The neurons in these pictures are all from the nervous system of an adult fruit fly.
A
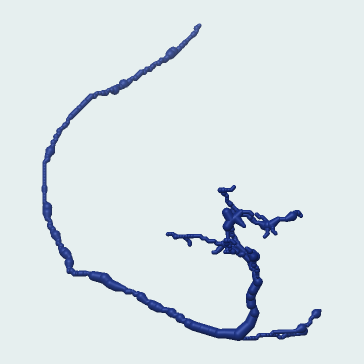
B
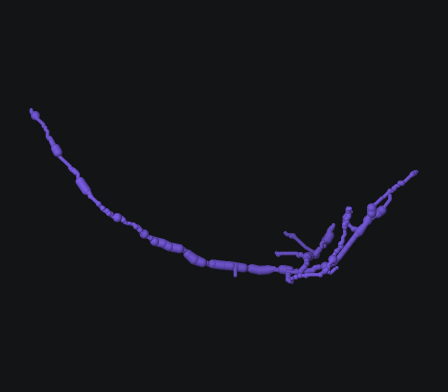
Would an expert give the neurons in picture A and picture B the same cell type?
yes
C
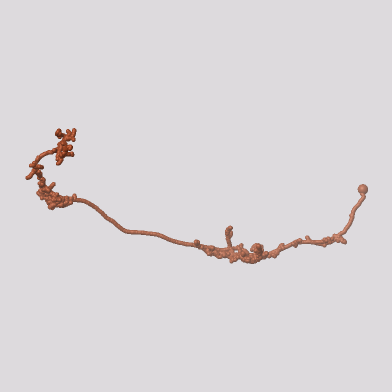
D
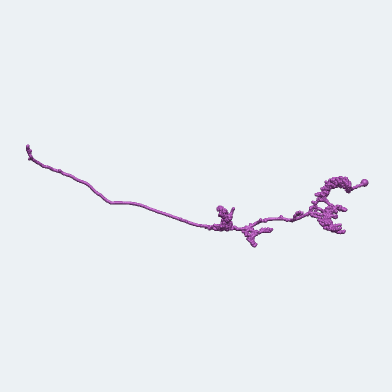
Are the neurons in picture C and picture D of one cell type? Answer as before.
no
